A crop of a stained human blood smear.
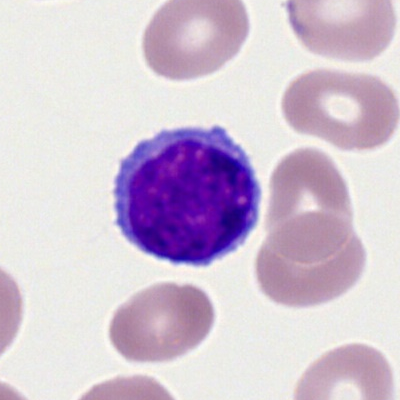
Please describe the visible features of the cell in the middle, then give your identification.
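The cell has a round outline, and its outer edge is finely irregular rather than smooth. Its chromatin is dark purple and densely clumped, and the cytoplasm shows no visible granules. This cell is a lymphocyte.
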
